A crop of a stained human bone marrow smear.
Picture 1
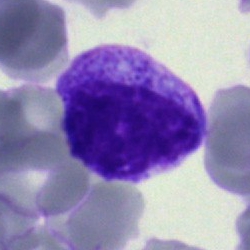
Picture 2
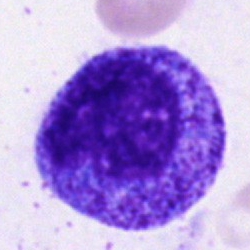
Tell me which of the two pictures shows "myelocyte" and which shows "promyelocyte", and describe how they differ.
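Looking at the pair, I'd put the myelocyte in picture 1 and the promyelocyte in picture 2. Picture 1 gives me a rounded cell with a smooth, unbroken border and no distinct projections, with pale red cells close by on its left and right. Picture 2 tells me more: its cytoplasm has a bluish background, with numerous dark purple granules scattered right through it.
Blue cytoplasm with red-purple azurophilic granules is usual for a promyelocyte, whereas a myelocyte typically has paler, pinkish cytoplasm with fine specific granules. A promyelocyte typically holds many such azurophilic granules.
In that cell the nucleus sits off-centre toward the upper left, and the cytoplasm forms a rim that is widest along the lower right side. A red cell lies just above it, at the top of the picture.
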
